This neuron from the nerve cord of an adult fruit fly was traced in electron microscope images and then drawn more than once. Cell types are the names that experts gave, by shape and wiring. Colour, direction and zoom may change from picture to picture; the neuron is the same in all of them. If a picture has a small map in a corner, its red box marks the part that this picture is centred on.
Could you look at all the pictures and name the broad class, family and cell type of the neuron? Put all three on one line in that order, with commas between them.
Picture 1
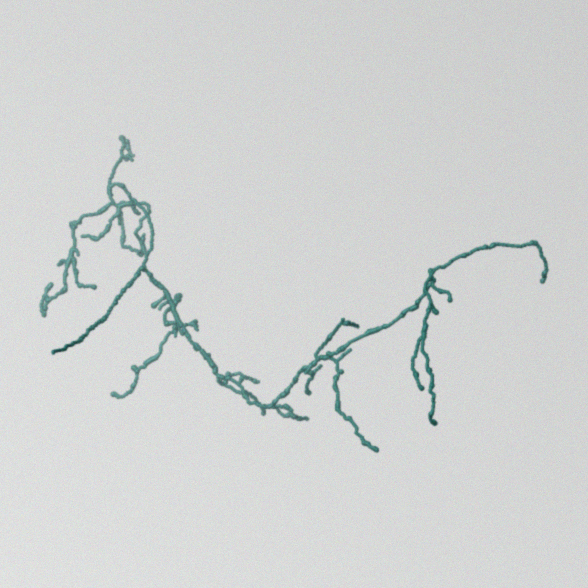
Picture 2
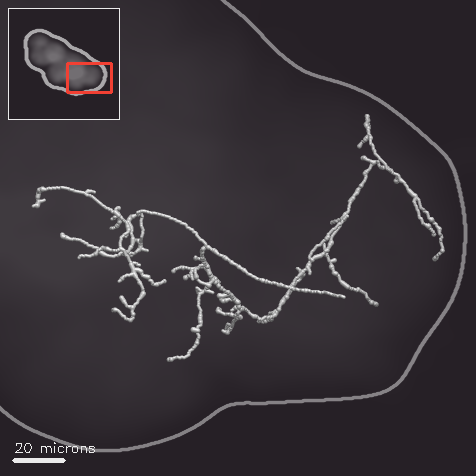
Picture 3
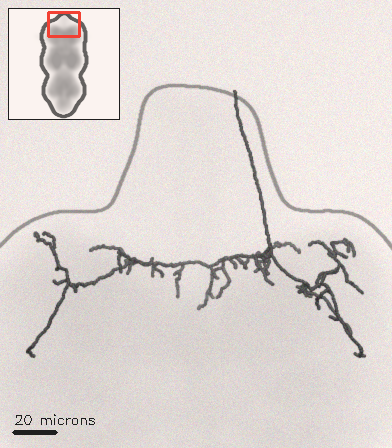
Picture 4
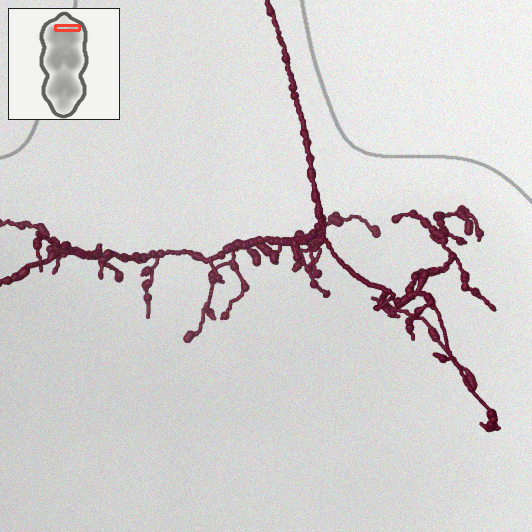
descending neuron, DNge, DNge022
